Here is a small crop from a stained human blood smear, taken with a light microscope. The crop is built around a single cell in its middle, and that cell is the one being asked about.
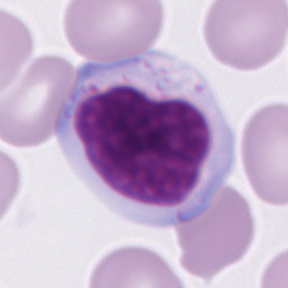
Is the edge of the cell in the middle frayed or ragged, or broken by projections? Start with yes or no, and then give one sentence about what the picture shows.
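No. The cell outline is smooth, without surface projections.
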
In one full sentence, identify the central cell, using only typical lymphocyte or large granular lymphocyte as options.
In the central position of this crop, the cell is a large granular lymphocyte.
